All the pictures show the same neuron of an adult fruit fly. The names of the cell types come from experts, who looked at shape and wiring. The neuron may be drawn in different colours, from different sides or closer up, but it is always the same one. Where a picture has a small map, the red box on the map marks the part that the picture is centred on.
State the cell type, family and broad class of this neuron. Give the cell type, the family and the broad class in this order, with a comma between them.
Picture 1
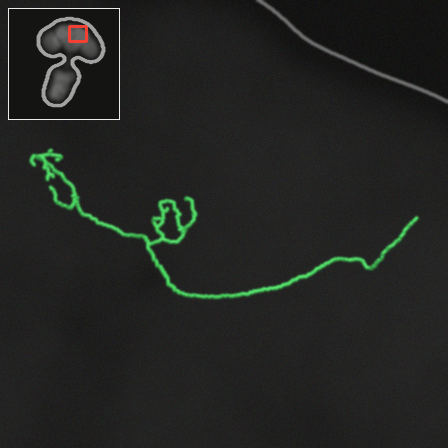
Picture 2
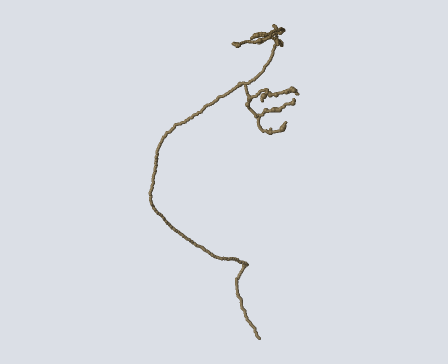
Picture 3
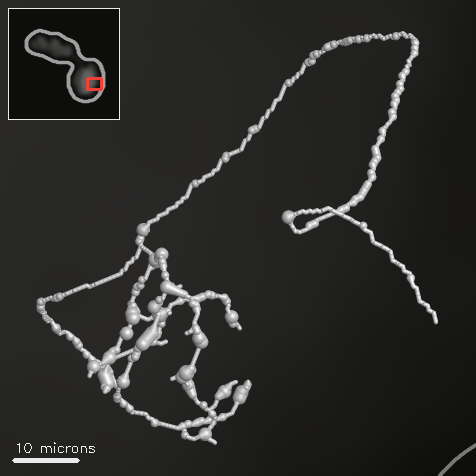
ORN_DM1, class olfactory, sensory neuron entering the brain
